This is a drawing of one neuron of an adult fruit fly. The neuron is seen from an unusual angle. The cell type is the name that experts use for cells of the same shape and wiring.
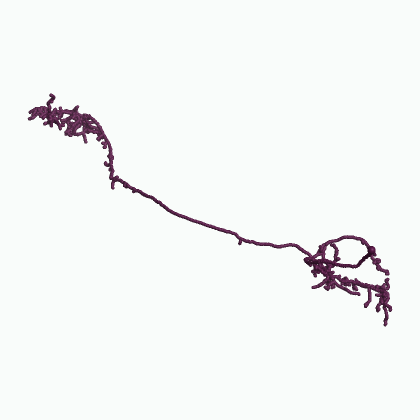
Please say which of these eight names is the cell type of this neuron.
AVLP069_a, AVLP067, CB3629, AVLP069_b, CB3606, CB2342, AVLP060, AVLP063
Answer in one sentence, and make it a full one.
Cell type CB3606 is what this neuron is.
